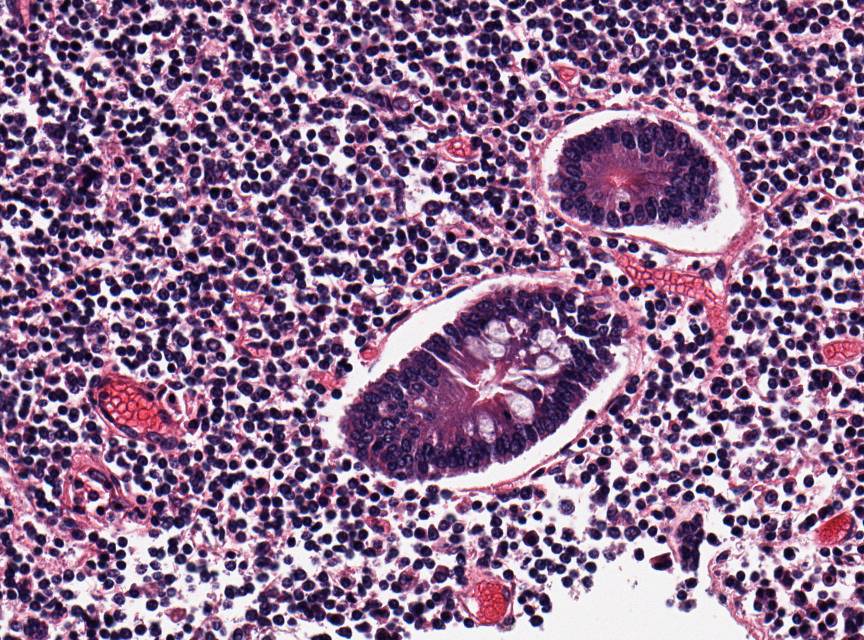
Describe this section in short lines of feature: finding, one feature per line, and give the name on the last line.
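Lymphocytes: densely packed, small and round, filling nearly the whole field
Lymphocyte nuclei: dark and round, with very scant cytoplasm
Epithelial units: two, surrounded by lymphocytes
Gland lining: tall columnar epithelium, dark nuclei crowded toward the outer base
Goblet cells: several, pale and rounded, toward the lumen of the central gland
Name: terminal ileum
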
